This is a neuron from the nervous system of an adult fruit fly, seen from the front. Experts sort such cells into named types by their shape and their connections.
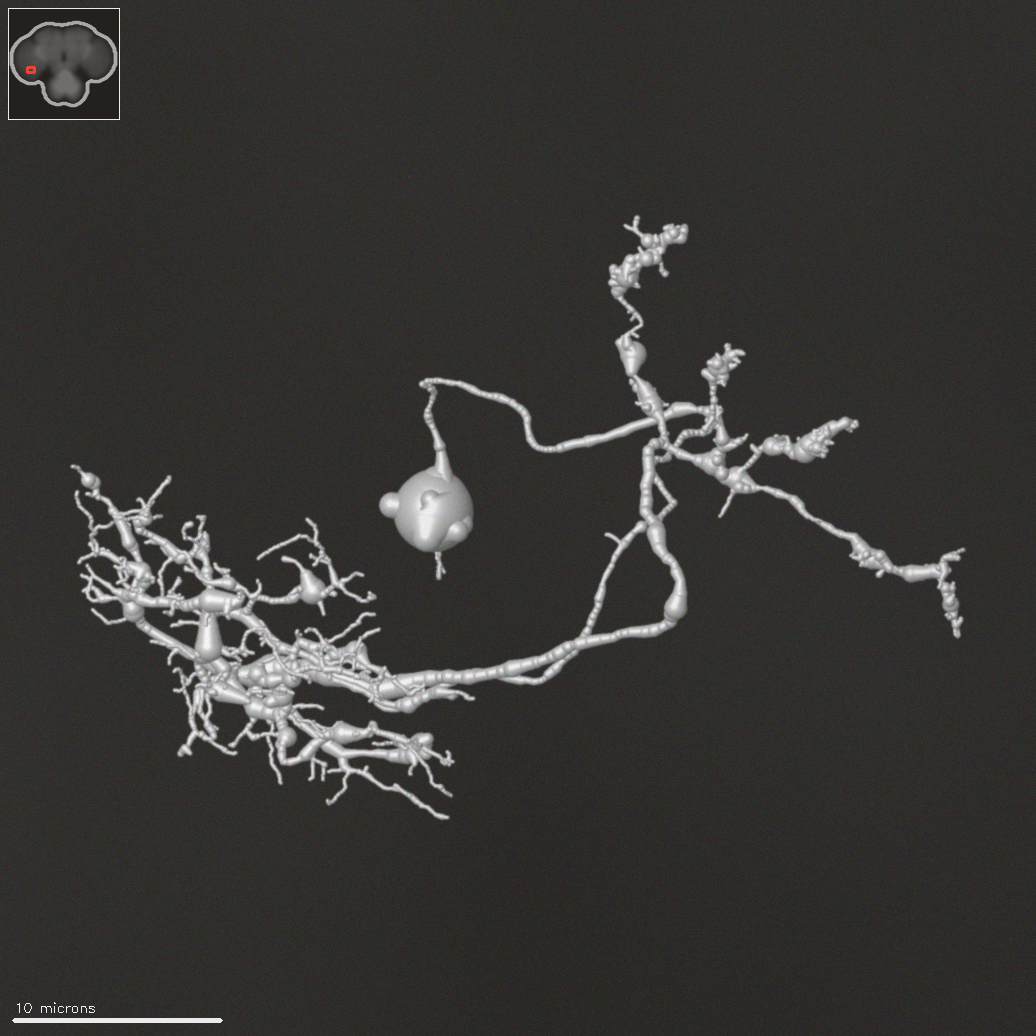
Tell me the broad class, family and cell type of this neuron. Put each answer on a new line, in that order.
optic-lobe intrinsic neuron
T
T4b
